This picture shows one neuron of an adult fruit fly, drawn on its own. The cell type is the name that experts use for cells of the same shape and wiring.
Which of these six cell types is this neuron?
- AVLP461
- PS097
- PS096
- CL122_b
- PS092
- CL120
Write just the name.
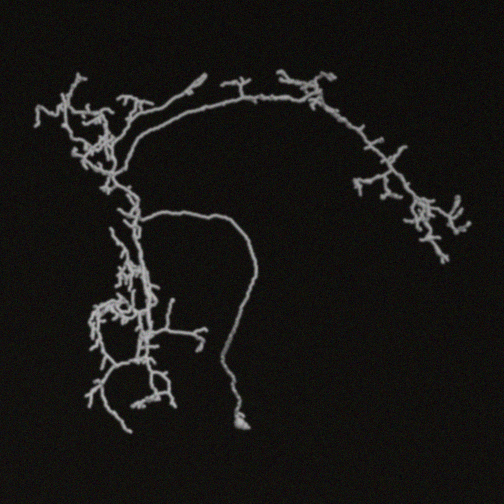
AVLP461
